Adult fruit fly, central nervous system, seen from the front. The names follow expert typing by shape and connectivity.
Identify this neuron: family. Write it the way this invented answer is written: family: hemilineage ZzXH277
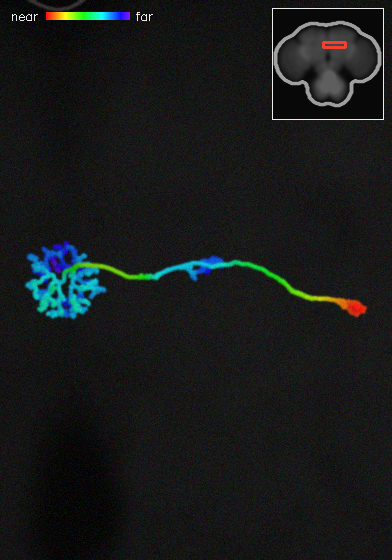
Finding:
family: hemilineage EBa1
